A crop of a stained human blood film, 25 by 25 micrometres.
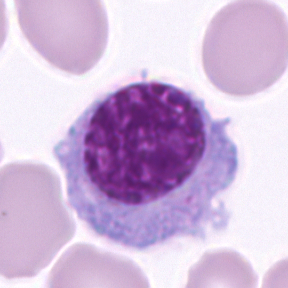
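Plasma cell whose irregular outline carries small ragged projections along its edge. It measures about 15 micrometres across. Notice the round nucleus, about 11 micrometres across, which fills about 50% of the cell's area and lies toward the top. Its chromatin is coarse and clumped, with paler gaps between the darker patches. Below the nucleus the band of cytoplasm is at its widest, and there its texture is faintly mottled and slightly foamy rather than smooth.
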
